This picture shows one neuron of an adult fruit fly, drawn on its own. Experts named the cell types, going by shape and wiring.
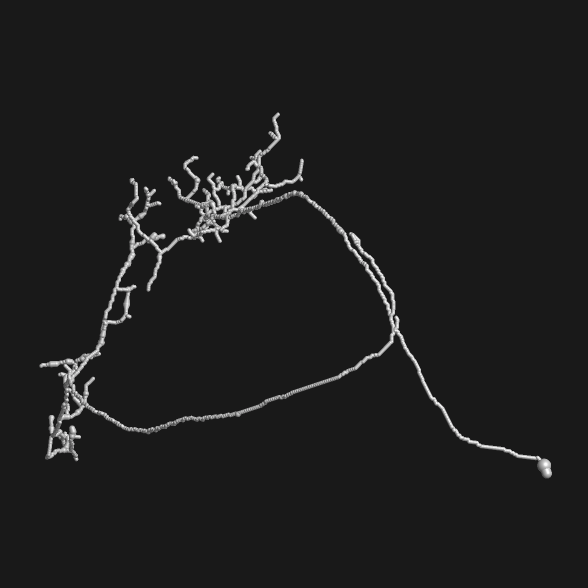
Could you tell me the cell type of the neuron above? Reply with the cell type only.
SMP565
